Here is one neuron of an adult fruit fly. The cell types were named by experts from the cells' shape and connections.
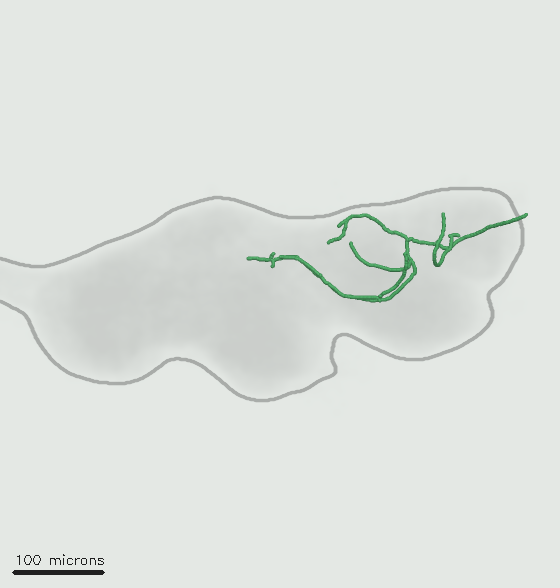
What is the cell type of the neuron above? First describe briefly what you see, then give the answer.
The drawing shows no cell body. By the scale bar it is about 300 microns wide in this view. This is a sensory neuron entering the nerve cord. It is of cell type SNxx16.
